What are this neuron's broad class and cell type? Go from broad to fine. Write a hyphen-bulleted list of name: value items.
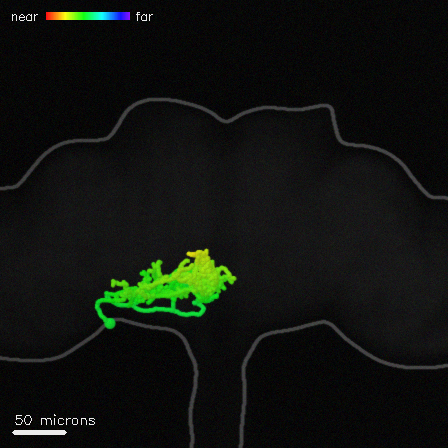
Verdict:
- broad class: central-brain intrinsic neuron
- cell type: IB058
